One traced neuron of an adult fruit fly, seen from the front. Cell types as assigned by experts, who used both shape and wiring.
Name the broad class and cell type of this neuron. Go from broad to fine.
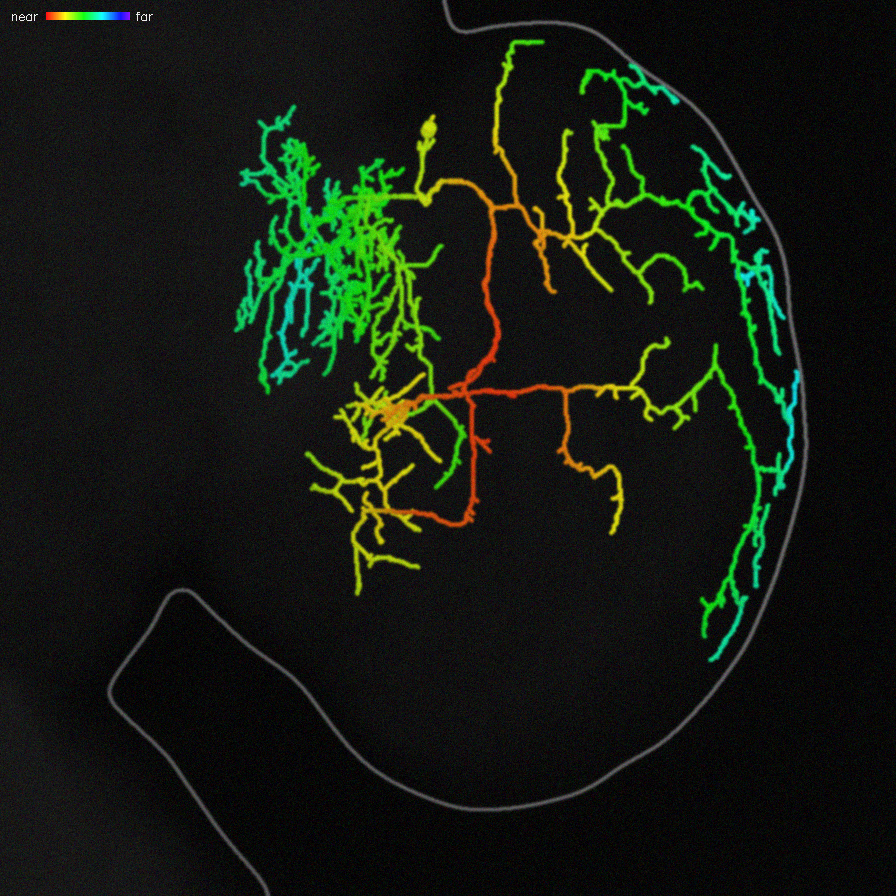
visual centrifugal neuron; aMe30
